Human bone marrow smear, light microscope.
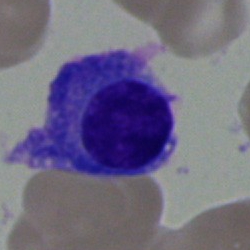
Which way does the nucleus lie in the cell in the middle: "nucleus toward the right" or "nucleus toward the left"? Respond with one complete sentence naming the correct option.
The nucleus of this cell lies toward the right.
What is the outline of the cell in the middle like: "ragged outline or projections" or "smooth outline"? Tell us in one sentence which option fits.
In outline, this cell is rough rather than smooth and even.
